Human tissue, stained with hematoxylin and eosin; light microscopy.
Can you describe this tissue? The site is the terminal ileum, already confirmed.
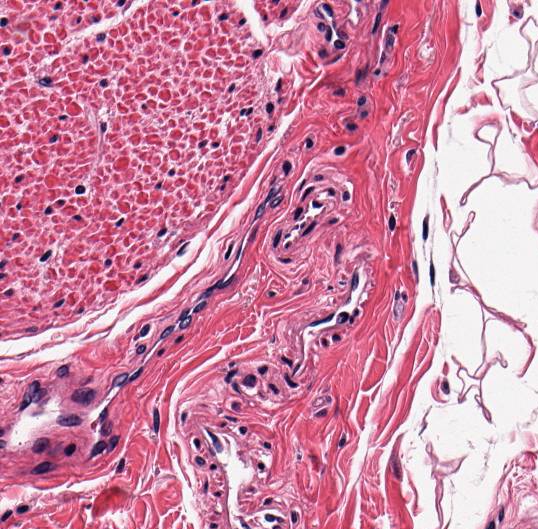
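Let me start at the upper left: there's a large rounded compartment, crowded with small eosinophilic profiles packed tightly together. Among them I can make out small dark nuclei, scattered about. Crossing the centre, from upper right down to lower left, runs a band of dense pink fibrous connective tissue. The nuclei dotted through that band look mostly elongated and spindle-shaped.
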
